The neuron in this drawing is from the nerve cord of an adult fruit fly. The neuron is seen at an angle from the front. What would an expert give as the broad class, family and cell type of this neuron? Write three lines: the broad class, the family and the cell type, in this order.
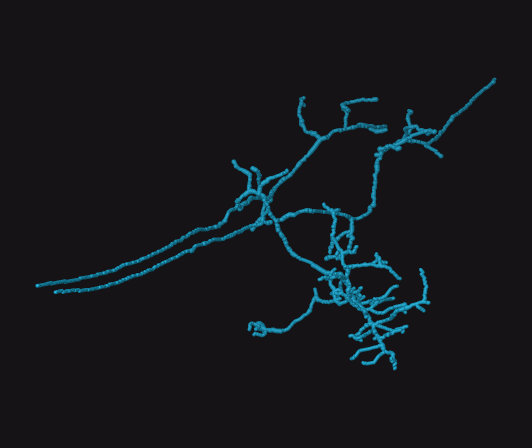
ascending neuron
hemilineage 05B
AN05B104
